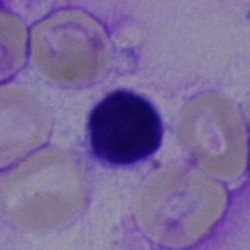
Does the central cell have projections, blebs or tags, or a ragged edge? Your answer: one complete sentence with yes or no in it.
No, this cell's edge is smooth, without blebs, tags or ragged parts.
